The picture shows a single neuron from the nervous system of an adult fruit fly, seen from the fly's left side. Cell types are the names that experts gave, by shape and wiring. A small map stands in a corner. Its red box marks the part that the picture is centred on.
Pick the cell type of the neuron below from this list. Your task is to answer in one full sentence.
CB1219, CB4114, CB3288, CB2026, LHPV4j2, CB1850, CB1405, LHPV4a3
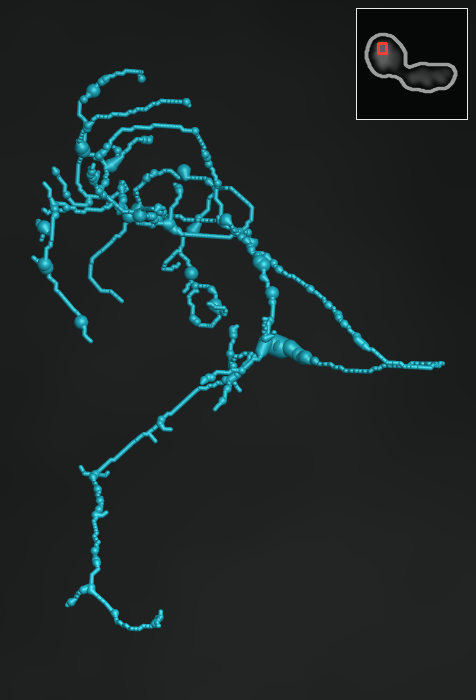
To the cell type LHPV4a3 belongs this neuron.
